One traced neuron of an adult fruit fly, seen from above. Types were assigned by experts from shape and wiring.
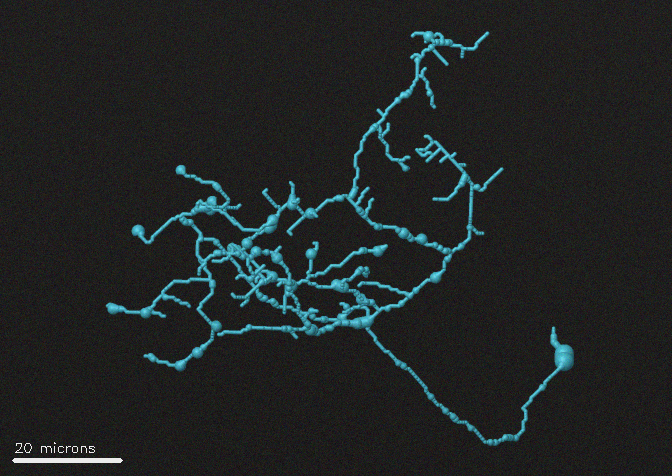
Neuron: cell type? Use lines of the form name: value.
cell type: CB2766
